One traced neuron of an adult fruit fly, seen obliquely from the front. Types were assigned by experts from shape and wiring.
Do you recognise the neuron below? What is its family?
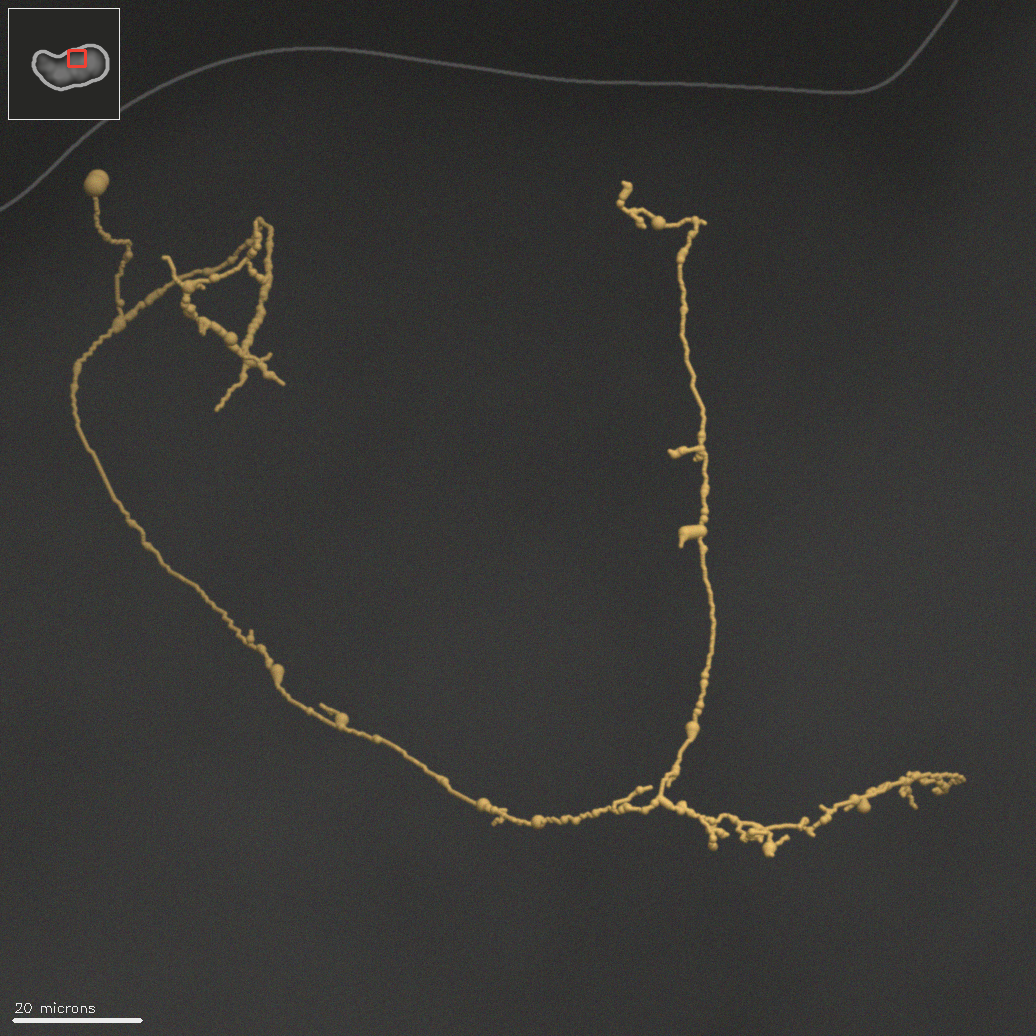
class Kenyon Cell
